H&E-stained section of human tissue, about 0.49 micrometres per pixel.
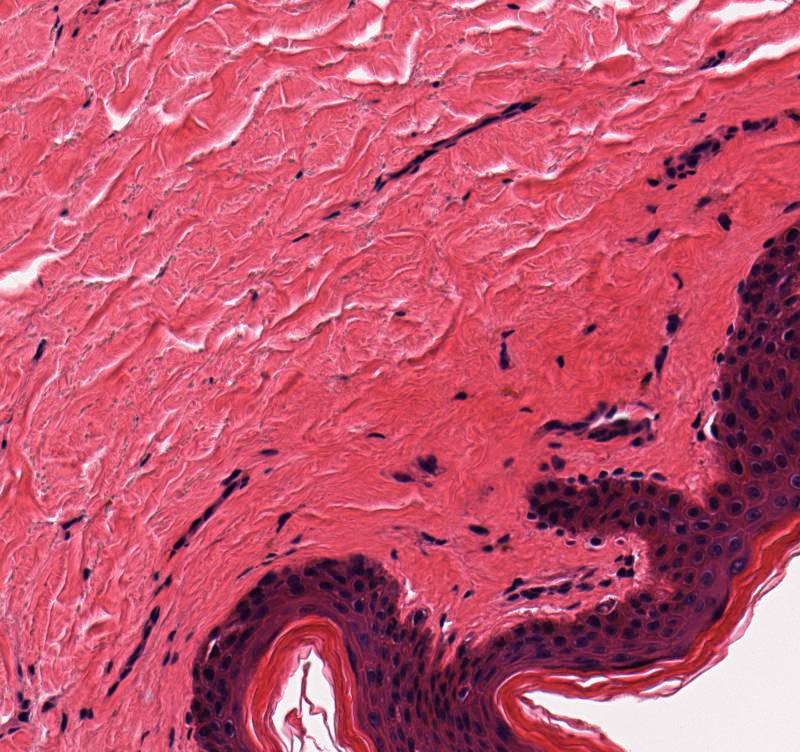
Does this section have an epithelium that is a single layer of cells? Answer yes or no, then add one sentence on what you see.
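No. The epithelium is stratified squamous, with crowded dark basal nuclei and paler polygonal cells towards the surface.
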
